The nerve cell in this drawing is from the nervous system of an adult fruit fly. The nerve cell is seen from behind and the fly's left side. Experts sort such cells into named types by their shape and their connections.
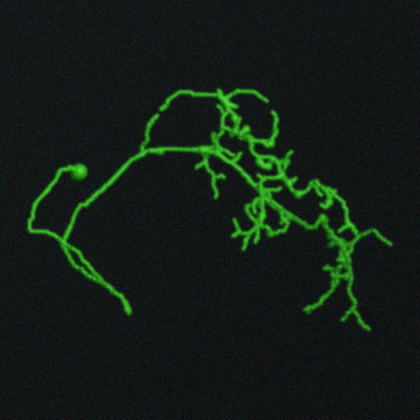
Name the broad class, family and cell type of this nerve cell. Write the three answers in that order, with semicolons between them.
central-brain intrinsic neuron; hemilineage VLPd&p1_dorsal; CB4197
